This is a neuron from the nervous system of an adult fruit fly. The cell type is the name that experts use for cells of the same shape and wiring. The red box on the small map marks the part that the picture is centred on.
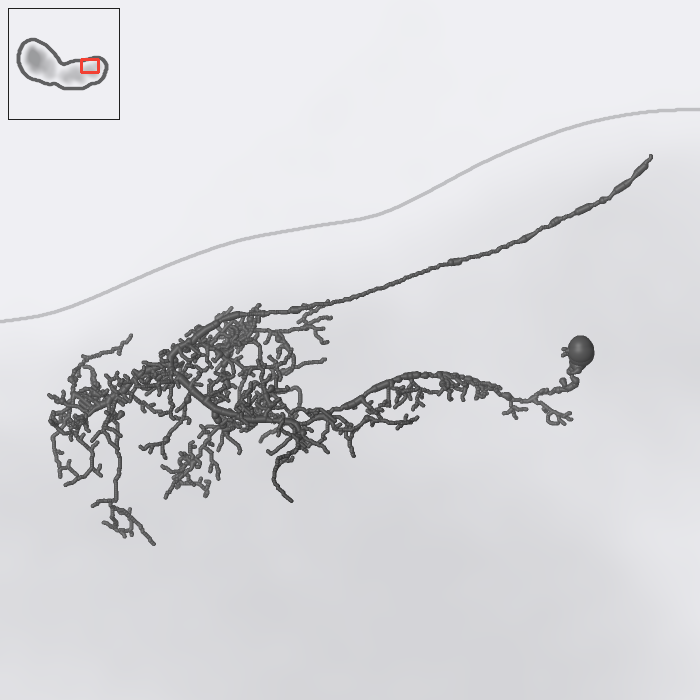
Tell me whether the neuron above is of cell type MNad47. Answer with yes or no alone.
yes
